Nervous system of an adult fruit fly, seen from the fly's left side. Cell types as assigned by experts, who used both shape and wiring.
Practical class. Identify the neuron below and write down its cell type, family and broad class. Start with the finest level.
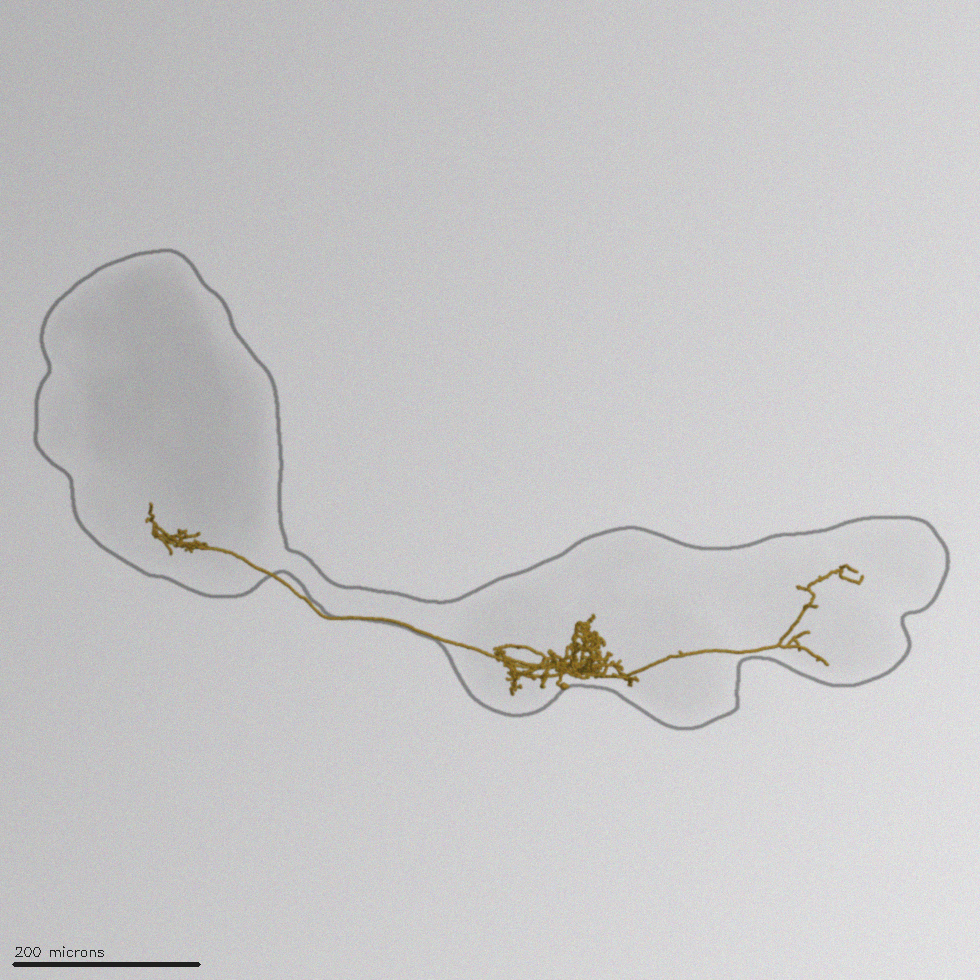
AN05B056; hemilineage 05B; ascending neuron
